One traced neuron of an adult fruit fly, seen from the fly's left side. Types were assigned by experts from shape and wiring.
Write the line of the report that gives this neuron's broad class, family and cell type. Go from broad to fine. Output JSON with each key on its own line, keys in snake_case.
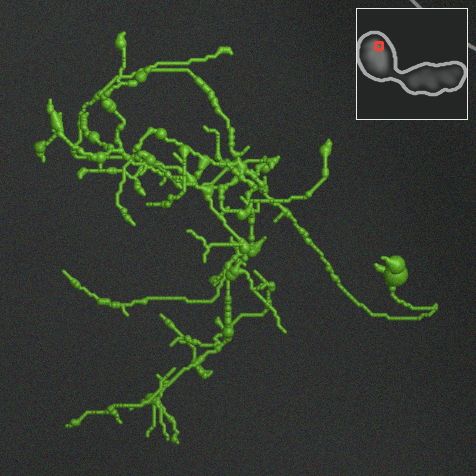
{
 "broad_class": "central-brain intrinsic neuron",
 "family": "hemilineage LHp1",
 "cell_type": "CB2064"
}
